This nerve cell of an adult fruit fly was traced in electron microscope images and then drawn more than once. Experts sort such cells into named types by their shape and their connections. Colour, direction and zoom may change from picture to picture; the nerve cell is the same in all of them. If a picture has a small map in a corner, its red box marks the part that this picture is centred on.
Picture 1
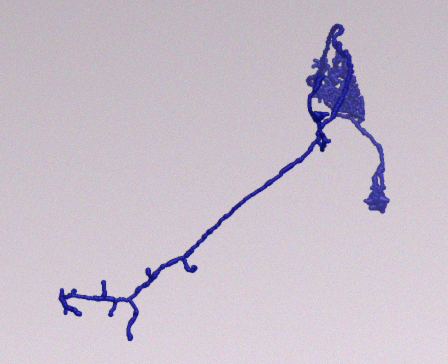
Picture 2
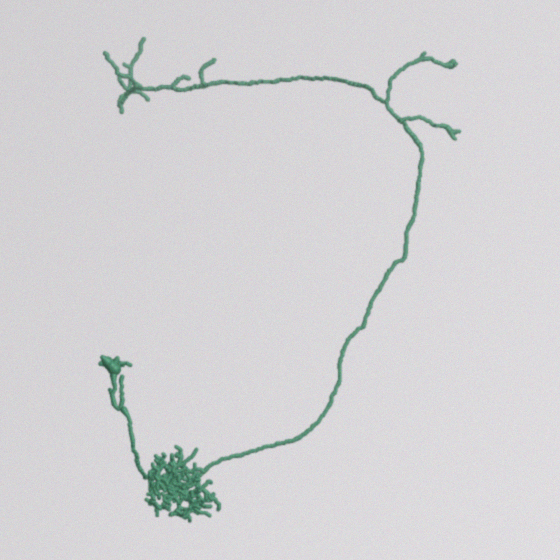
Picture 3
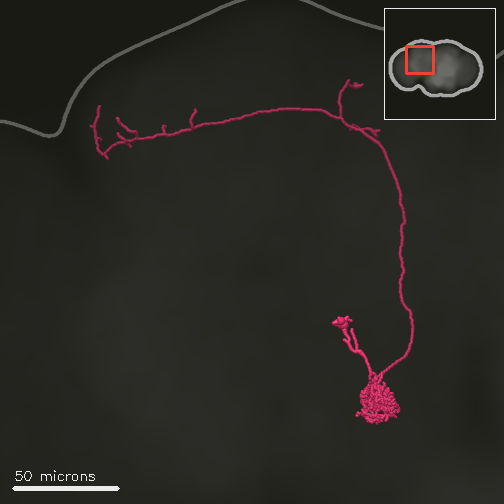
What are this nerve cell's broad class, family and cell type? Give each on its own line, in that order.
central-brain intrinsic neuron
hemilineage ALad1
VM5d_adPN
